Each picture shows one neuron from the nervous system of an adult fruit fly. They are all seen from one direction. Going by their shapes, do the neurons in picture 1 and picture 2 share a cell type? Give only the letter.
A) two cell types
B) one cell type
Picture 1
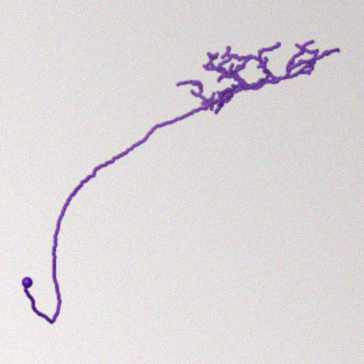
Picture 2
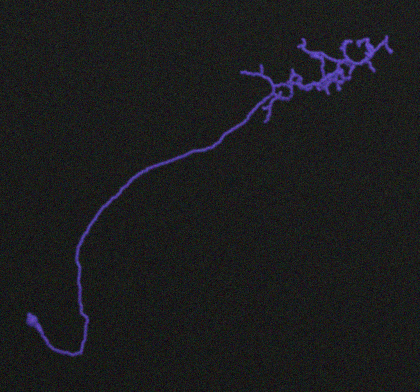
B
